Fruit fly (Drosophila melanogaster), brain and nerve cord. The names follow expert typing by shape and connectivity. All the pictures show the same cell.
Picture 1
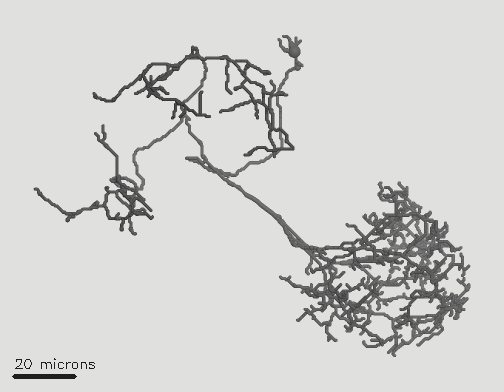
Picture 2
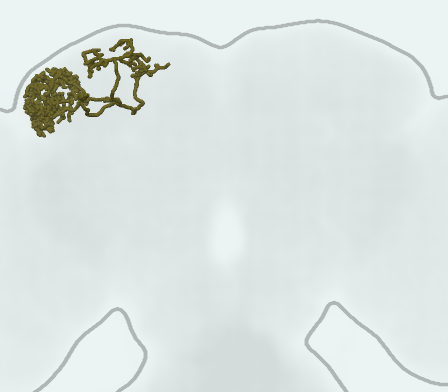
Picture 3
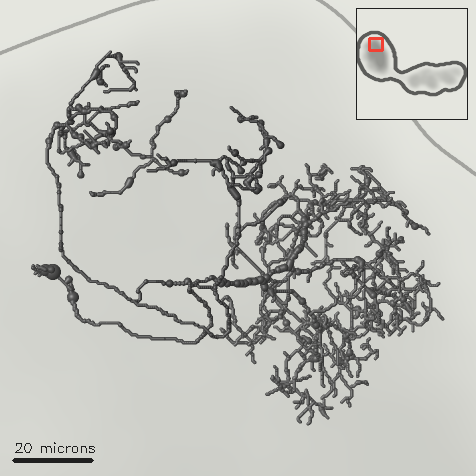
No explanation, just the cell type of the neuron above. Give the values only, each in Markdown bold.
**CB0396**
